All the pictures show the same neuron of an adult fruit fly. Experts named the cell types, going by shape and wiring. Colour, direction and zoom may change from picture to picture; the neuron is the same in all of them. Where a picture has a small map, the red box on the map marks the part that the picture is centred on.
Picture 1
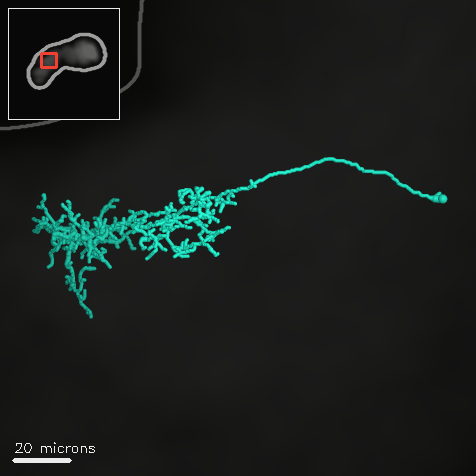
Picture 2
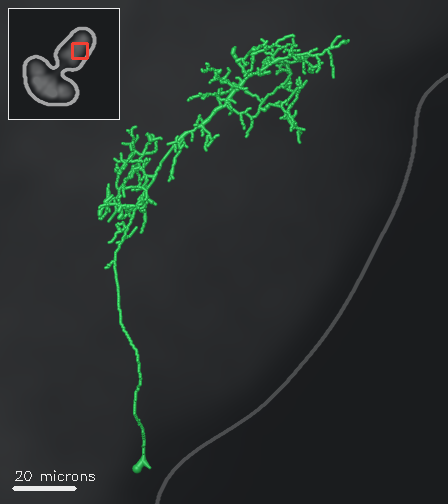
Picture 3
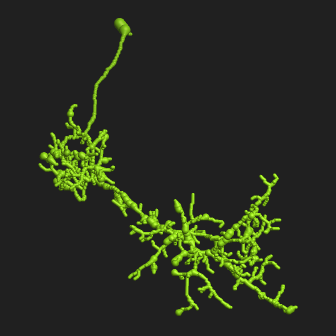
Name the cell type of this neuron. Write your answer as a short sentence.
The cell type is IN09A060.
